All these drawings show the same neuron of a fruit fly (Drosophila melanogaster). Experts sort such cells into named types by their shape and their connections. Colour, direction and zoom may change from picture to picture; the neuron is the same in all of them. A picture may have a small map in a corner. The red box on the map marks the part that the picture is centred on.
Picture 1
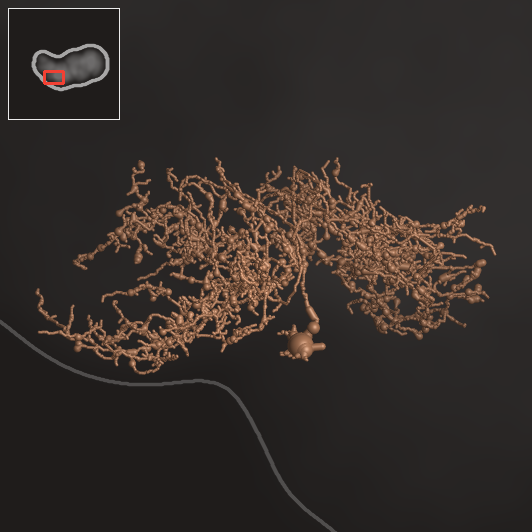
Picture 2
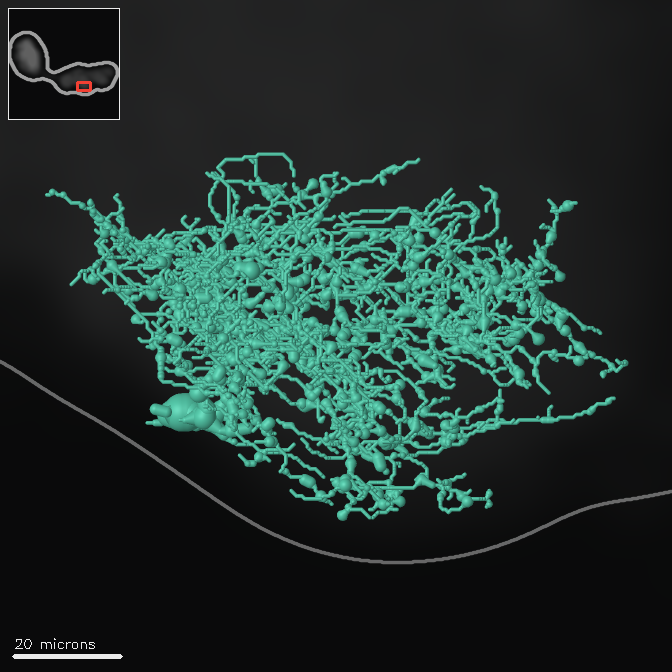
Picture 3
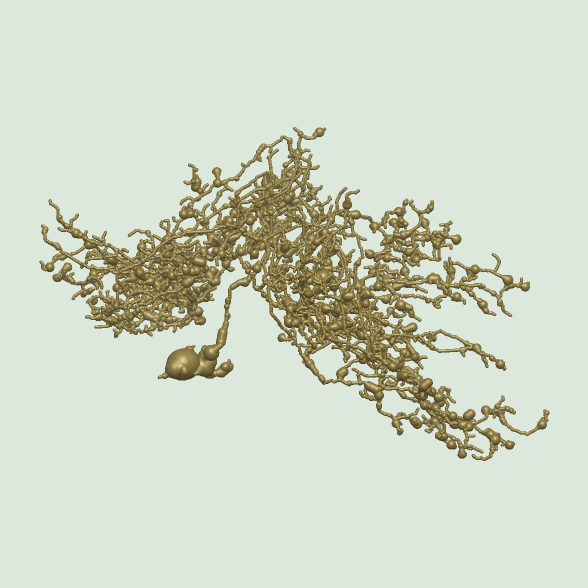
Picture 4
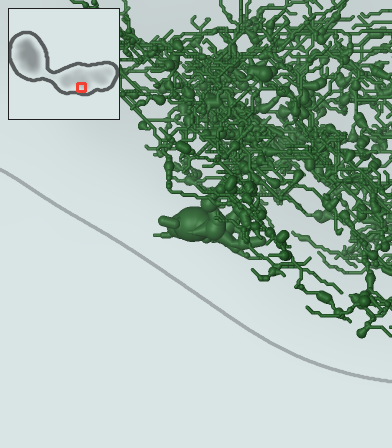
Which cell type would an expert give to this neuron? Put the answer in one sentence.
The cell type is IN00A009.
